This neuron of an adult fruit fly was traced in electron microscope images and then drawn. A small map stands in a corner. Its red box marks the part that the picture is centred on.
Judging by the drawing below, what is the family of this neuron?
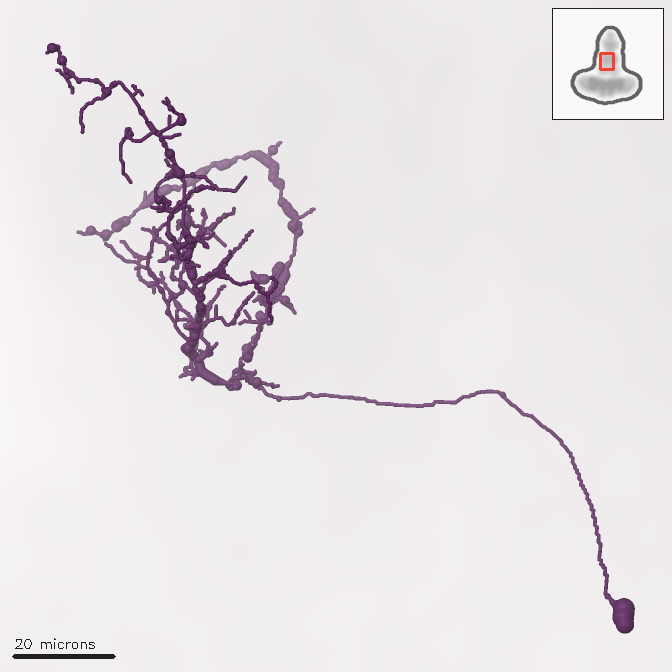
hemilineage 14A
